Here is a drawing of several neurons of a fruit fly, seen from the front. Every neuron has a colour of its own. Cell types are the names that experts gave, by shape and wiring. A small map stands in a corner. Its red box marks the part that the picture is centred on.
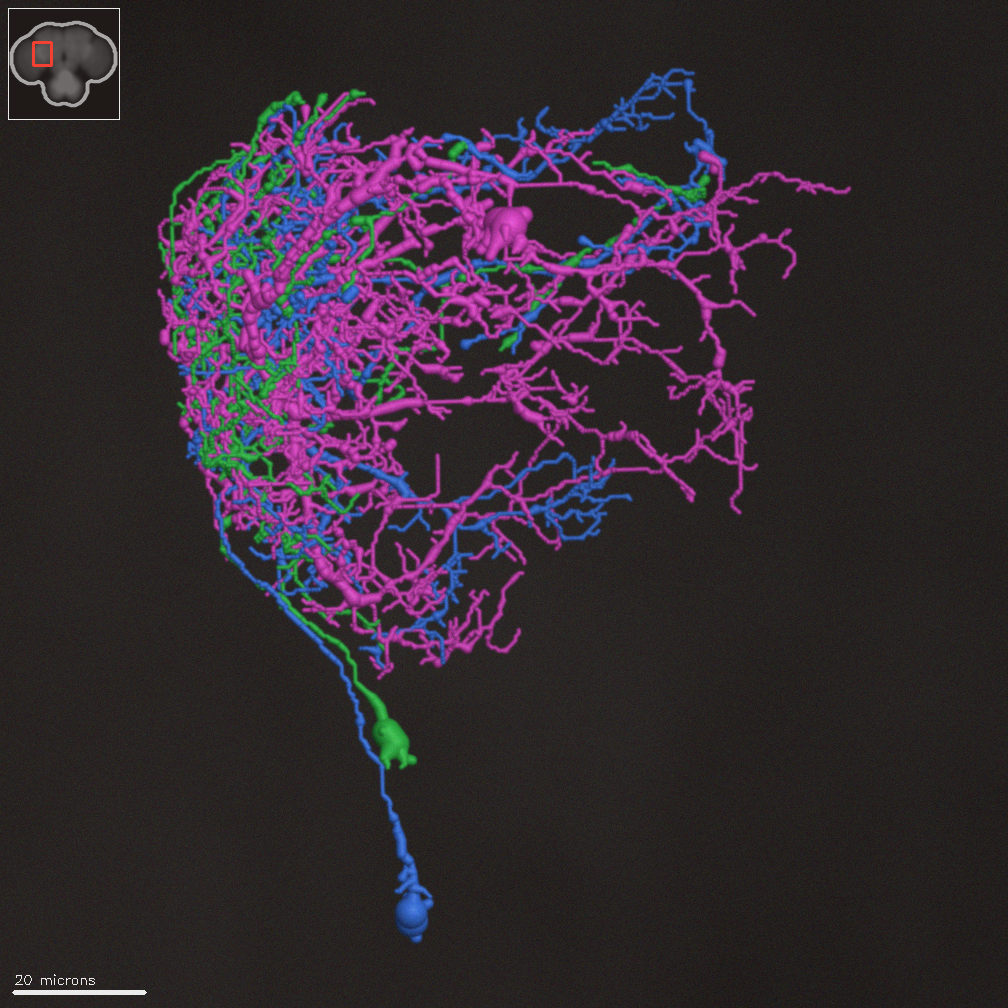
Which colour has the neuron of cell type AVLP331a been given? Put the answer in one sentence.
The colour is blue.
